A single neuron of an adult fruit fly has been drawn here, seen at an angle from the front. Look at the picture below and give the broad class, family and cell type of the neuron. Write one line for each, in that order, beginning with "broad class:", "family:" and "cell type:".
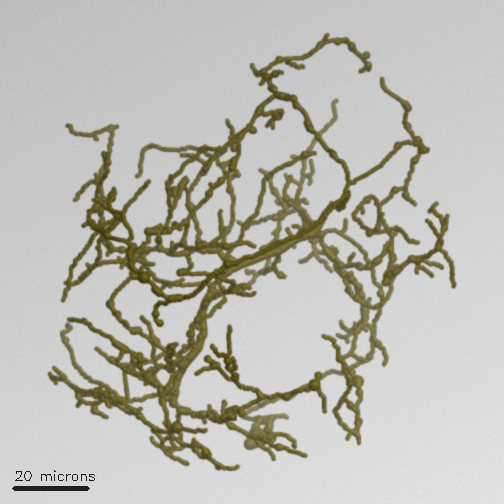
broad class: nerve-cord intrinsic neuron
family: hemilineage 04B
cell type: IN04B009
